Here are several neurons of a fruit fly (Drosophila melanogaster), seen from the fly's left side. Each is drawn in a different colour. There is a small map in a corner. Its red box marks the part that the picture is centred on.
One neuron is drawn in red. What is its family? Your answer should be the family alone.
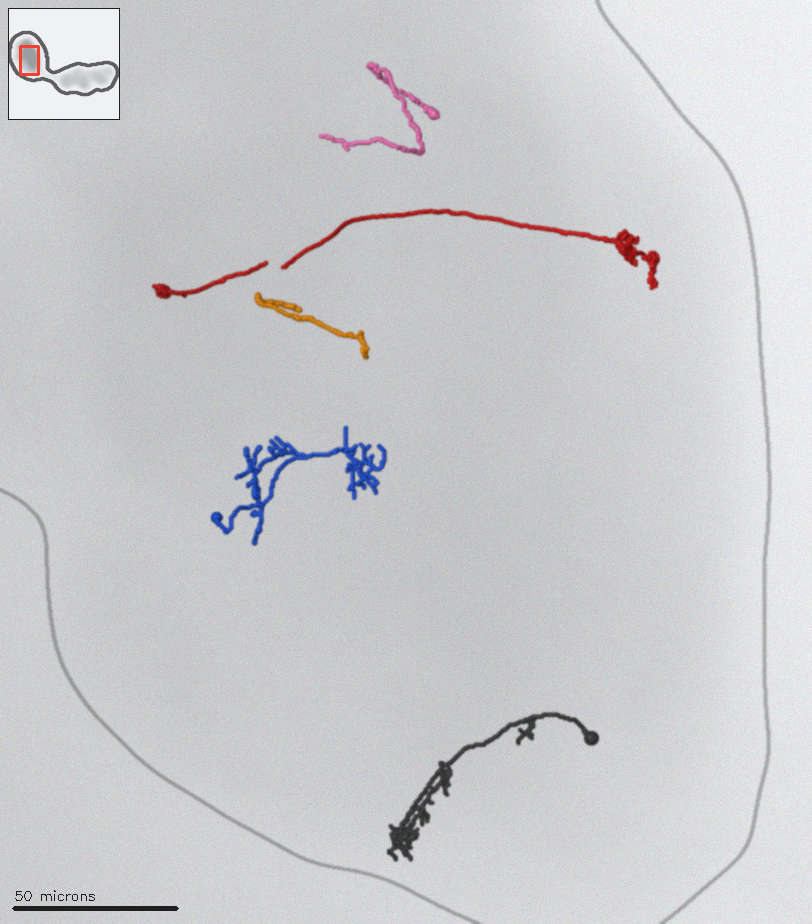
L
